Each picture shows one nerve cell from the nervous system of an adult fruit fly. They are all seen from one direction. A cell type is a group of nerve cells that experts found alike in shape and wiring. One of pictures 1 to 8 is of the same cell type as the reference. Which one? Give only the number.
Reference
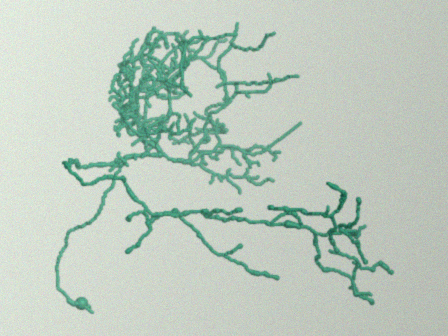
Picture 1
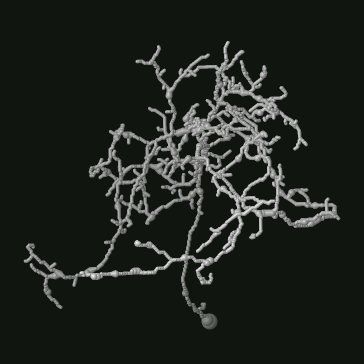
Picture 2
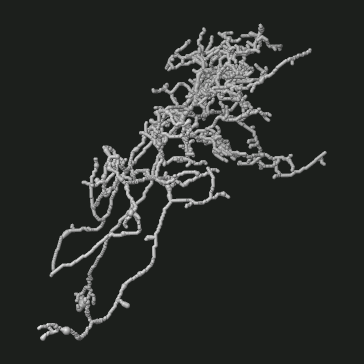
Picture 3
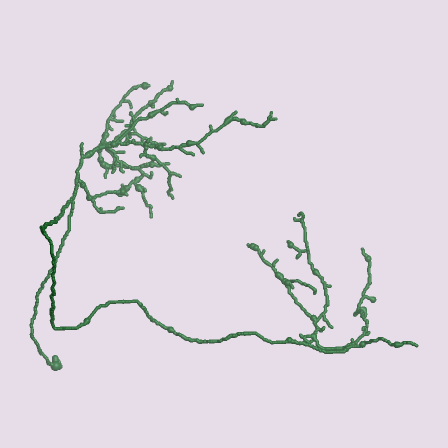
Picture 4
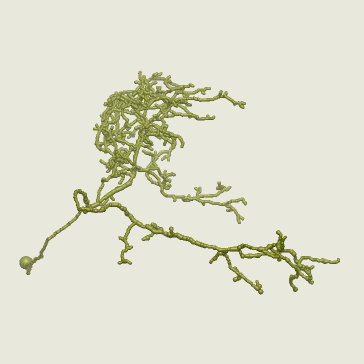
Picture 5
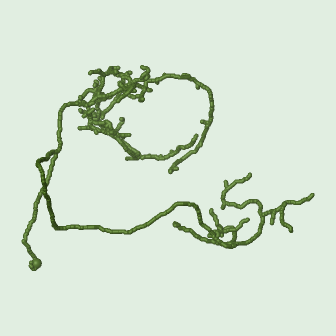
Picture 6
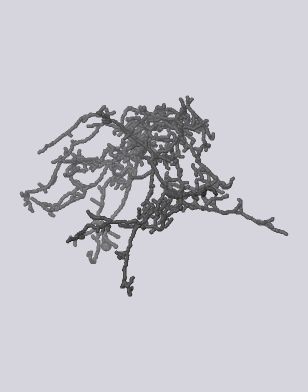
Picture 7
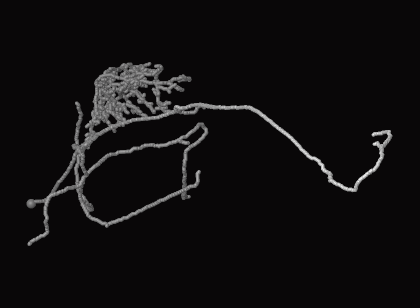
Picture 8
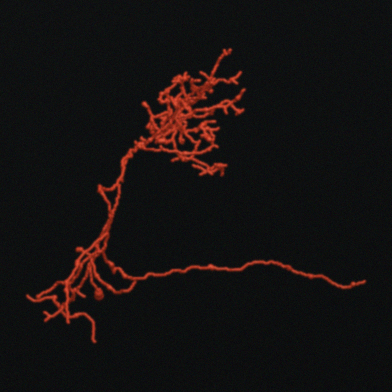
4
